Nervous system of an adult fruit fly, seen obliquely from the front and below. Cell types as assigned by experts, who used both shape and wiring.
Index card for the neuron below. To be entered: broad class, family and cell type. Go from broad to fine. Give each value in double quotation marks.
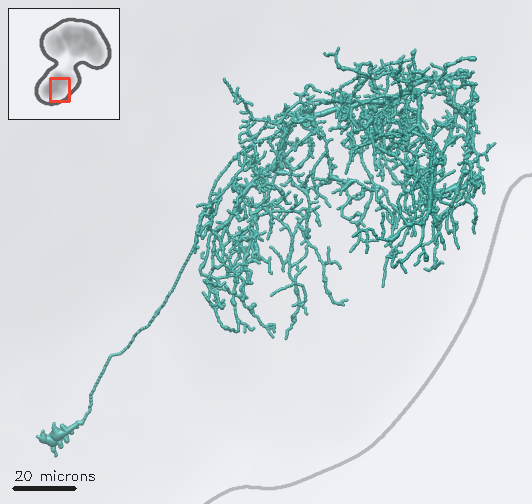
"nerve-cord intrinsic neuron", "hemilineage 03B", "IN03B035"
